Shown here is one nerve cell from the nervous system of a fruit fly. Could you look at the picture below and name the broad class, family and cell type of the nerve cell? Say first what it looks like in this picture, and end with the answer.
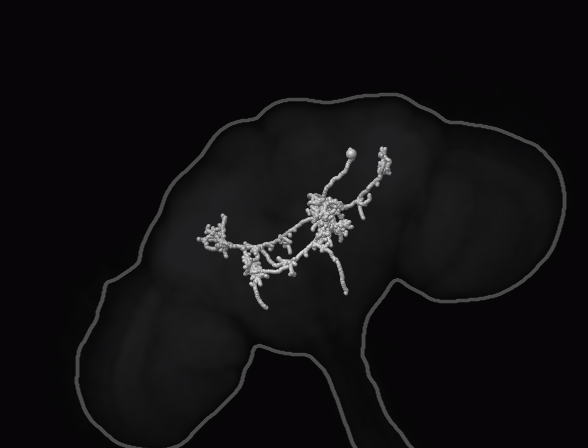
It is in the brain and does not reach the nerve cord. As drawn here it is about as wide as it is tall. Its broad class is central-brain intrinsic neuron. The family is hemilineage ALl1_ventral. It is of cell type VES025.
